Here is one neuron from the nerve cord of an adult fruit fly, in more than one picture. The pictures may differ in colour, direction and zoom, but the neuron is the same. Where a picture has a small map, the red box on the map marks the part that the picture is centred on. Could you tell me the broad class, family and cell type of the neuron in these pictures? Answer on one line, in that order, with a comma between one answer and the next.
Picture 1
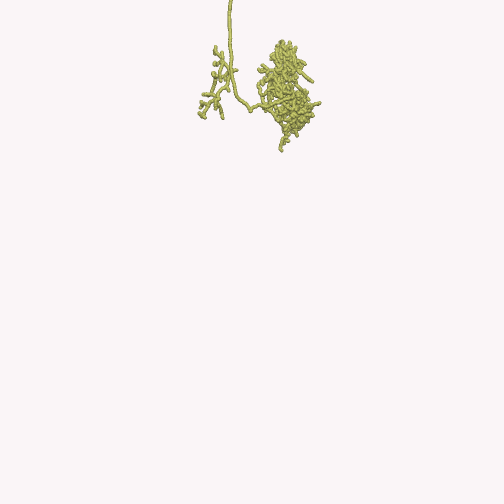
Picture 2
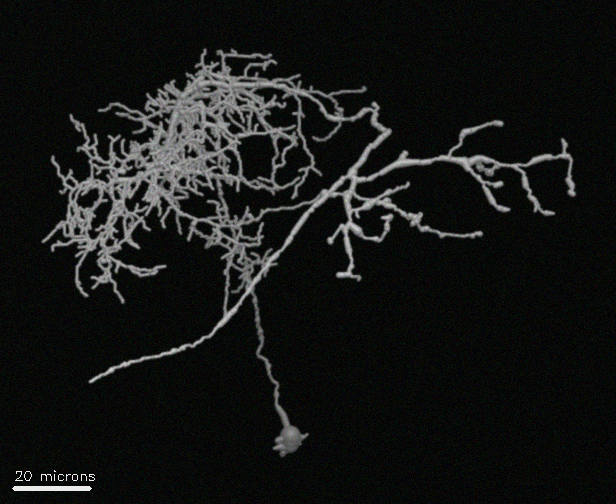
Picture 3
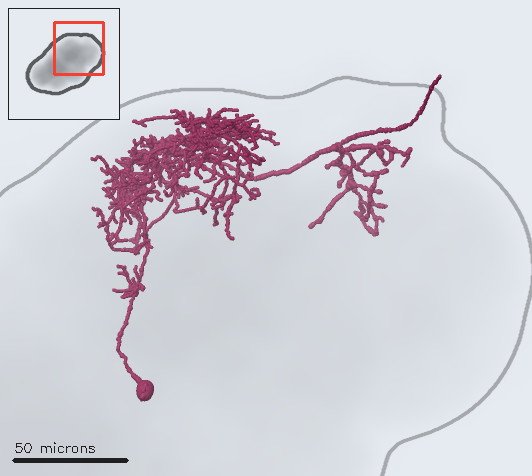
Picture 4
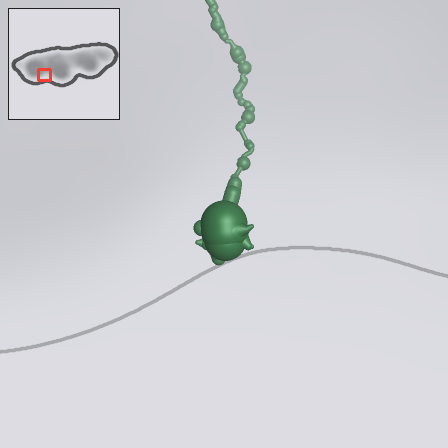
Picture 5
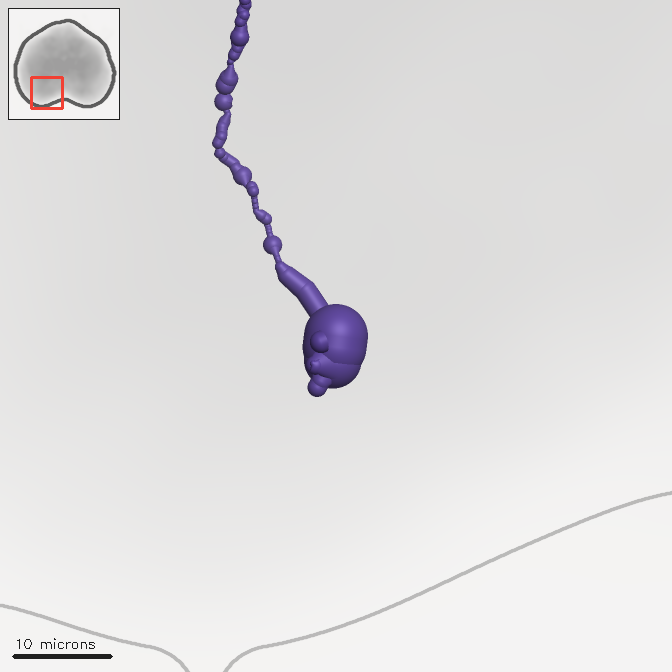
ascending neuron, hemilineage 06A, AN06A016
